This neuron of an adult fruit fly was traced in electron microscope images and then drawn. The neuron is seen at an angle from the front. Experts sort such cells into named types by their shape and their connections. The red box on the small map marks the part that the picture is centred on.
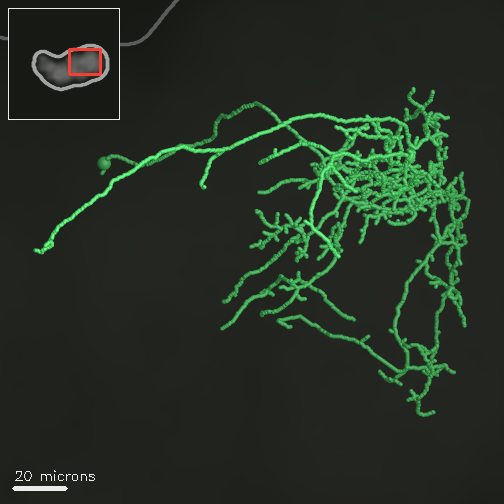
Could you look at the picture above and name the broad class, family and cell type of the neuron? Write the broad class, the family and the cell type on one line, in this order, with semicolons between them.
central-brain intrinsic neuron; hemilineage DM4_dorsal; pC1_10c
